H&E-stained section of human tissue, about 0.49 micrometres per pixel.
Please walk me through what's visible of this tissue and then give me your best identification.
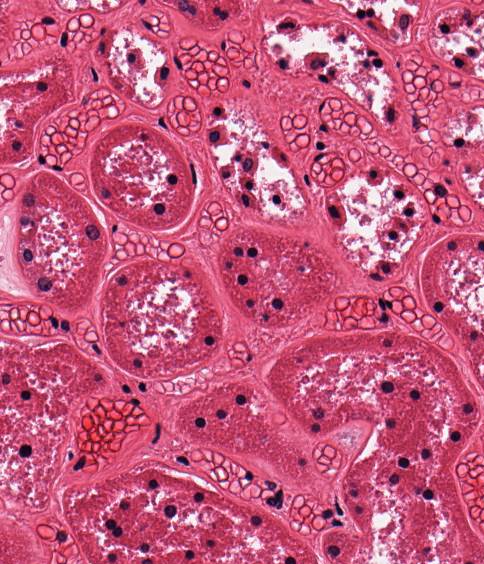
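Tubules, round to oval, cut across, pack the field, split by narrow strips of tissue. Lining cells have plenty of granular eosinophilic cytoplasm and indistinct cell borders. Many centres hold loose pale pink granular debris with white gaps, most marked at upper right. It's renal cortex.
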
